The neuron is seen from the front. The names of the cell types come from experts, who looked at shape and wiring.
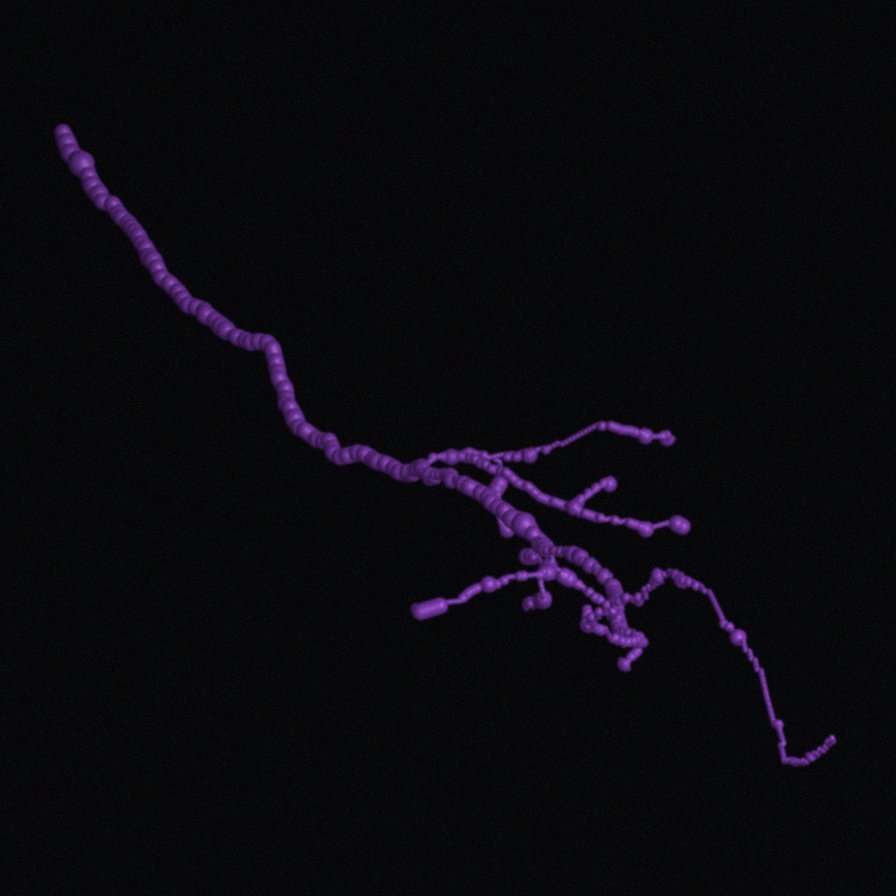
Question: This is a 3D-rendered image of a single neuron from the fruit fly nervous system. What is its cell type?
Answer: SApp08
